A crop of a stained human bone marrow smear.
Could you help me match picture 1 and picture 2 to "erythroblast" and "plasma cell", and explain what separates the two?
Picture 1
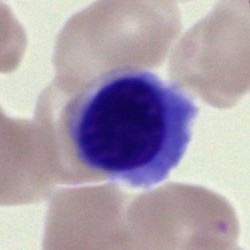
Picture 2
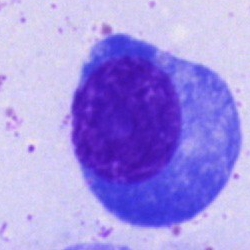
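Erythroblast: picture 1. Plasma cell: picture 2. Picture 1. Chromatin dense, very dark purple-blue. No distinct nucleoli. Cytoplasmic rim thin on the left, broader on the right, with no granules.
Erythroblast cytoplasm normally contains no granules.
Border bumpy along the right side. Red cells pressed against the cell on several sides. Picture 2. Outline rounded, roughly oval. Nucleus off-centre toward the left.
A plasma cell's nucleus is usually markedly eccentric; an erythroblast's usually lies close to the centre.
Cytoplasm abundant, deep blue.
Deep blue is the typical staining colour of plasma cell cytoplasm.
Paler, mottled zone to the right of the nucleus.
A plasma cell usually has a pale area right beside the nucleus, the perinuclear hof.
No granules. Small purple specks scattered in the background. Differences: off-centre nucleus, abundant deep blue cytoplasm and pale zone beside the nucleus in picture 2; rim thin on one side, broader on the other, and bumpy border in picture 1. Shared: no granules.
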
